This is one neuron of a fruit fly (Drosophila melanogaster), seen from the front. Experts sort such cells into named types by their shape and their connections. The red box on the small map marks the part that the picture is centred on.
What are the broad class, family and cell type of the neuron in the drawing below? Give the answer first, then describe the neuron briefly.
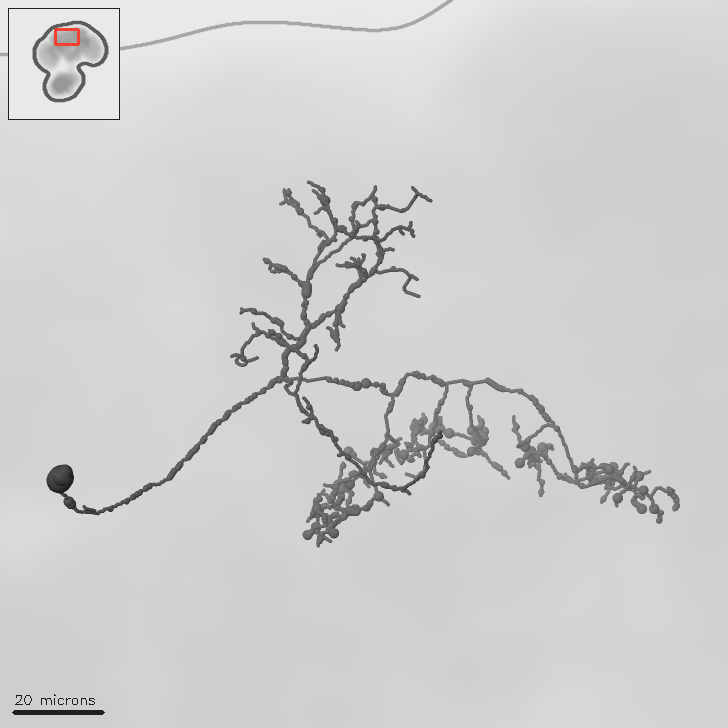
It is a central-brain intrinsic neuron. Its family is hemilineage AOTUv4_ventral. Its cell type is FB4Q_b. By the scale bar it is about 140 microns wide in this view. The picture shows dozens of branch ends.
